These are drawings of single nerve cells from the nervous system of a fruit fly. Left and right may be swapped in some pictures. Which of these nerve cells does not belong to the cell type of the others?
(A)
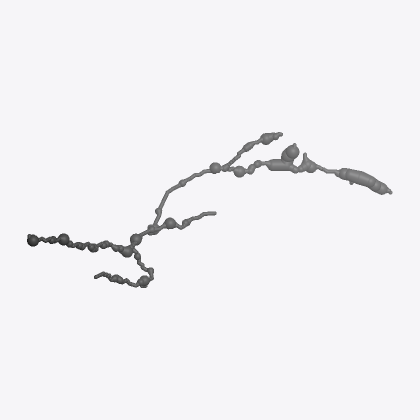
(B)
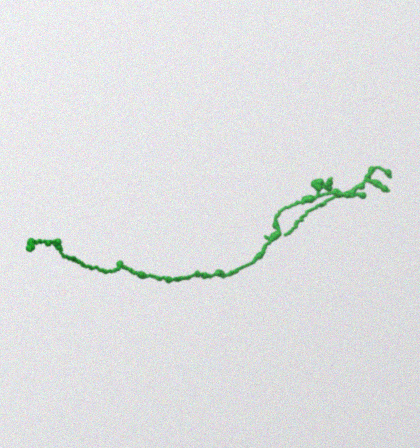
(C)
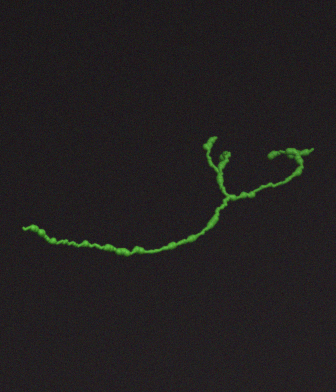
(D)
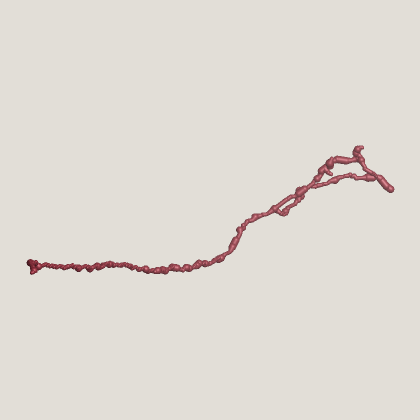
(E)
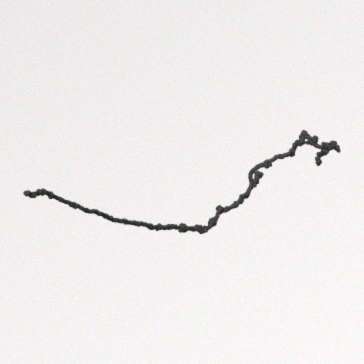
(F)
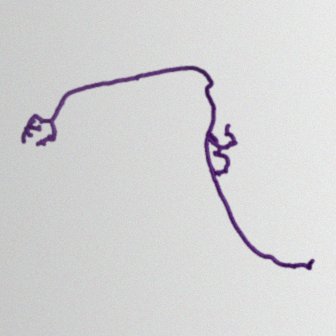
F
